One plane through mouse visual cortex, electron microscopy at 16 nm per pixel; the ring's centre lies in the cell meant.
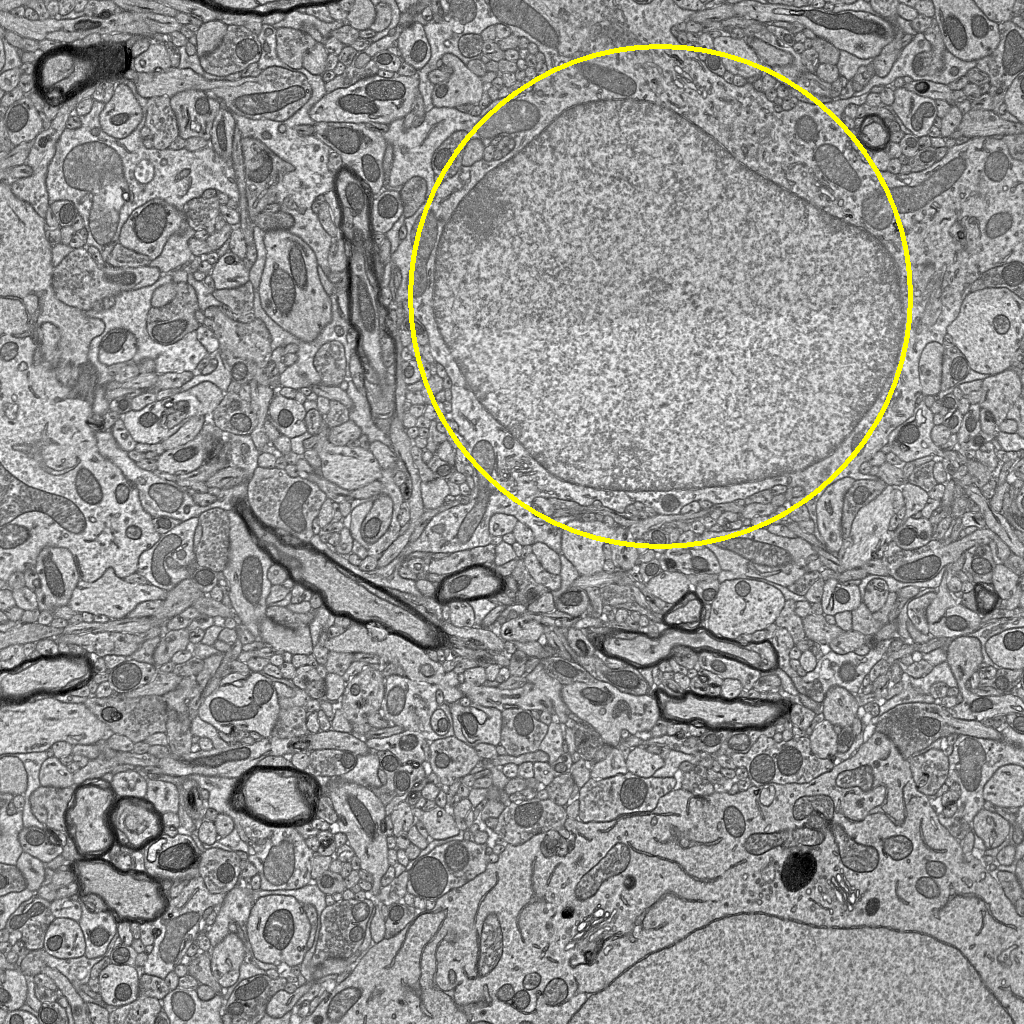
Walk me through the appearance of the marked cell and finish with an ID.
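Whole nuclear outline inside the ring. Shape: rounded oval, wider than tall. Envelope smooth, no deep folds. Darker chromatin patch against the envelope, upper left of the nucleus. The marked cell: astrocyte.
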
